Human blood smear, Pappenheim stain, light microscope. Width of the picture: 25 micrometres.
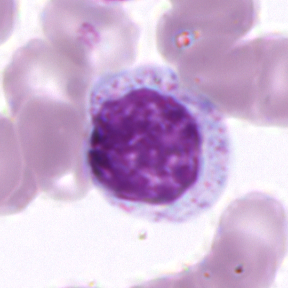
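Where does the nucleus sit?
Off-centre toward the left, so the widest rim of cytoplasm is on the right; it's round, about 10 micrometres across, and fills about 60% of the cell's area.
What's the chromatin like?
Dark purple and coarsely clumped, with paler streaks between the clumps.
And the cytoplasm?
Pale greyish-blue, with fine reddish-purple granules scattered sparsely through it.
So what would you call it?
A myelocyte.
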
